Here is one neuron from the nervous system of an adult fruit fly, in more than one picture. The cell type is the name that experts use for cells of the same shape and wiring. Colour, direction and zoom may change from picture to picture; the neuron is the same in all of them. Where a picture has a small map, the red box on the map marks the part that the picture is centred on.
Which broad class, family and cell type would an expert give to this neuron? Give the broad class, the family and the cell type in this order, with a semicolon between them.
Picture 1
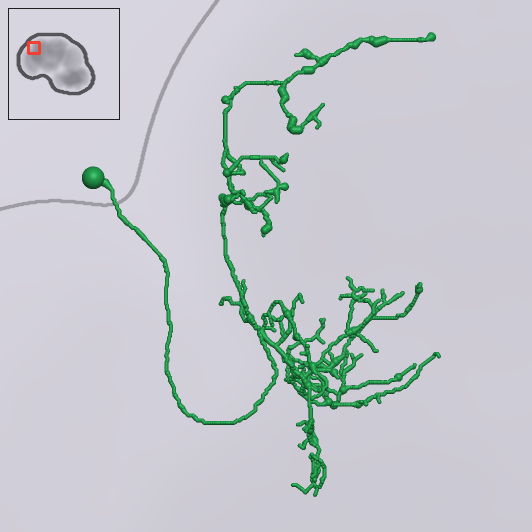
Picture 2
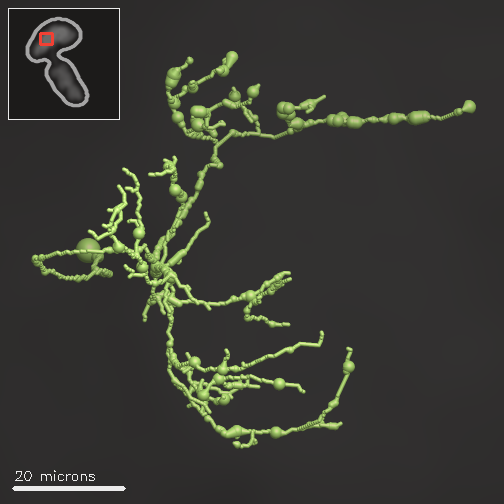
central-brain intrinsic neuron; hemilineage LHl1; CB3036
